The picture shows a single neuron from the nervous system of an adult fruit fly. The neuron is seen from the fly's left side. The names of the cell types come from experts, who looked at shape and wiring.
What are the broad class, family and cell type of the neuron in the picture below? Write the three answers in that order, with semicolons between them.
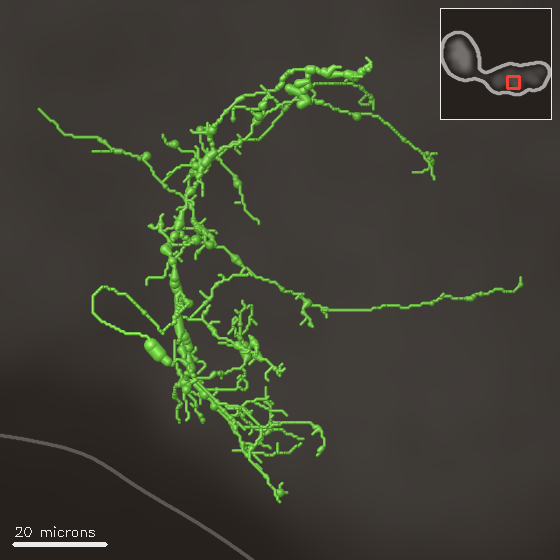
nerve-cord intrinsic neuron; hemilineage 08A; IN08A027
